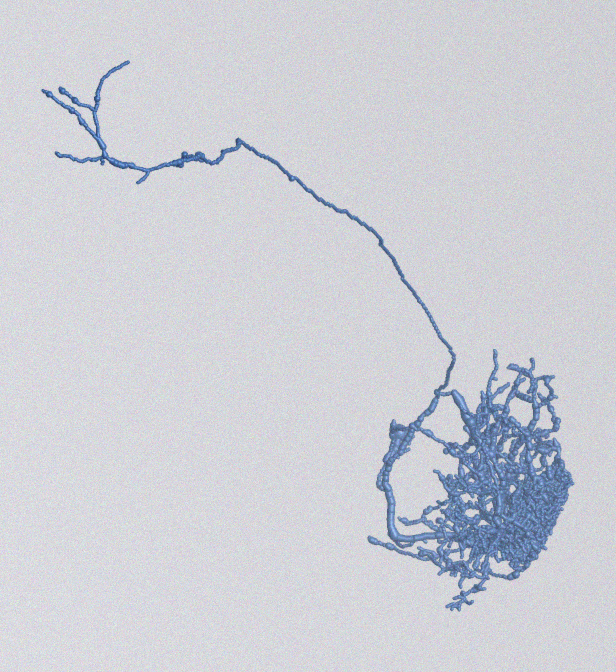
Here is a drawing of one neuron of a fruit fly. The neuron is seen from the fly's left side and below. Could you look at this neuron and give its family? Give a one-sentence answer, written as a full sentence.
For this neuron, the family is hemilineage VLPl2_medial.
